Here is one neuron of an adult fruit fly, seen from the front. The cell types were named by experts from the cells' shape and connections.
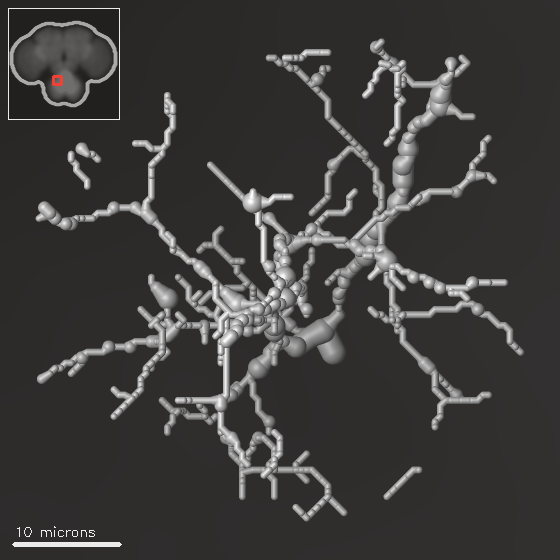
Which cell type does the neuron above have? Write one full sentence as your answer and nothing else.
The neuron here falls under cell type MNhl60.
